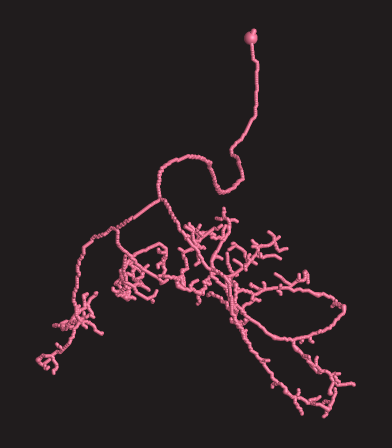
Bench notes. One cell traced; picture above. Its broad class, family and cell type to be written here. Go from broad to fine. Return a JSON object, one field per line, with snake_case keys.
{
 "broad_class": "central-brain intrinsic neuron",
 "family": "hemilineage DM6_dorso_medial",
 "cell_type": "FB4Z_c"
}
